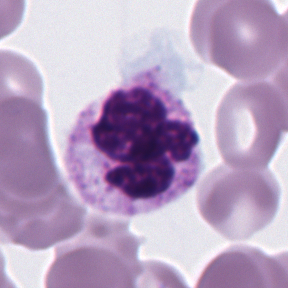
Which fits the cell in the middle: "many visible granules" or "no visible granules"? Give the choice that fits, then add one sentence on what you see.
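Many visible granules. Fine purple granules are scattered throughout the cytoplasm.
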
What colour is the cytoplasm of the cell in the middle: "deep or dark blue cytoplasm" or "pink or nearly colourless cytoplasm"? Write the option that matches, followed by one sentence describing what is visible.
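Pink or nearly colourless cytoplasm. Pale pink cytoplasm surrounds the nucleus on all sides.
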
